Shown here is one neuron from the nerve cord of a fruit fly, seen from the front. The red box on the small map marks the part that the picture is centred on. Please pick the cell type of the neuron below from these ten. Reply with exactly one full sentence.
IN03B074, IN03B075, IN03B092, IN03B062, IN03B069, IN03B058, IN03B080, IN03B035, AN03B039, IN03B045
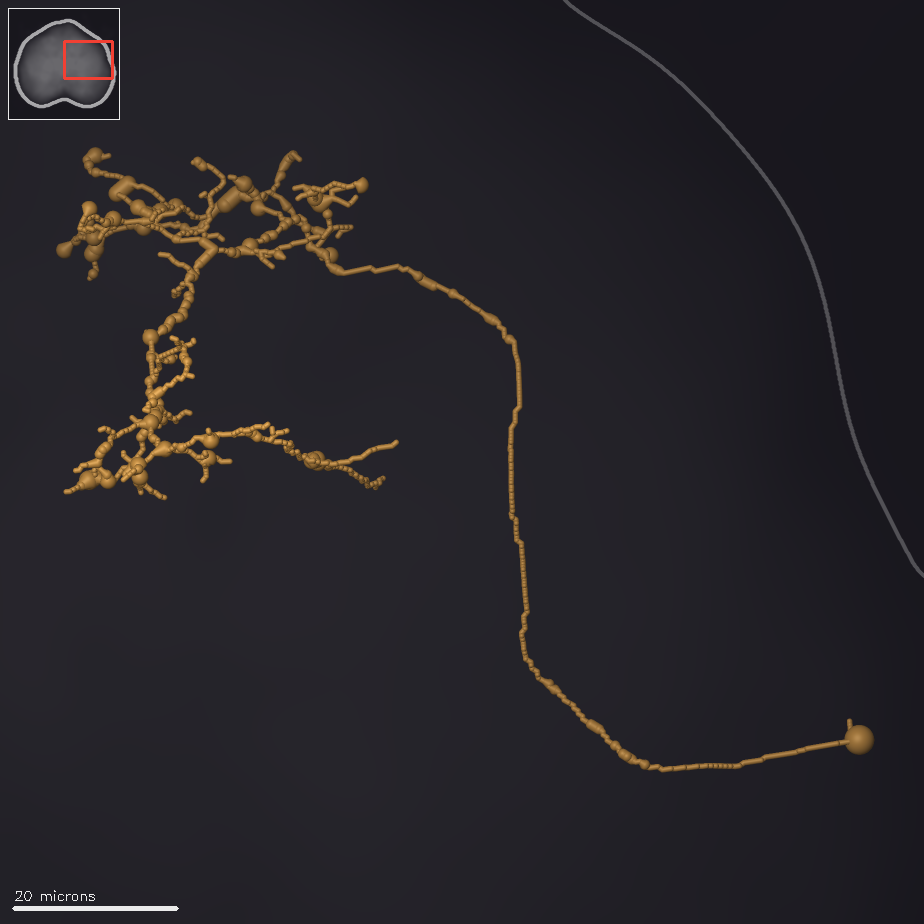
By cell type, this neuron is classified as IN03B092.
